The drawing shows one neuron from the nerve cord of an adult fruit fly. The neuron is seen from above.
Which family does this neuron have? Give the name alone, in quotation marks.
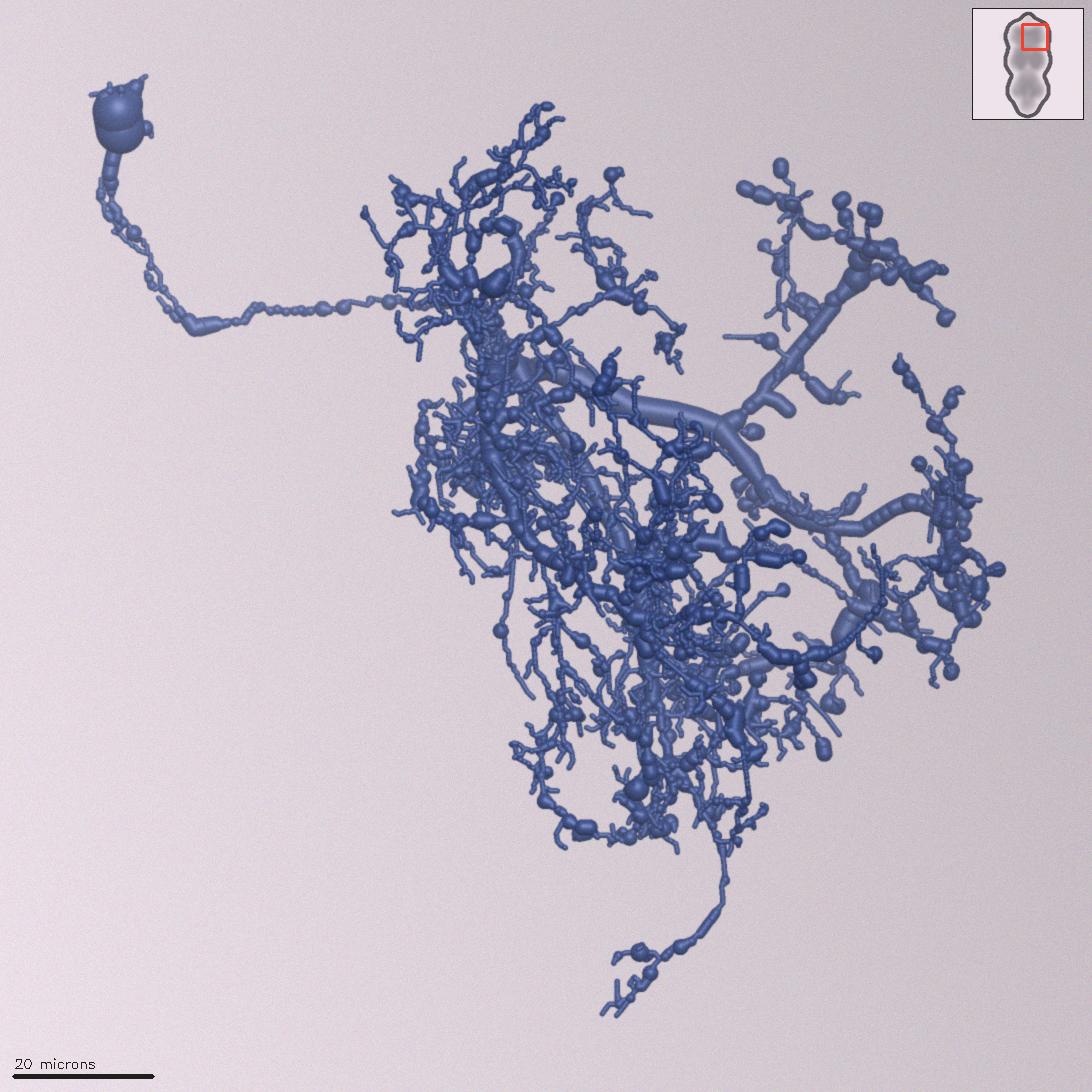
"hemilineage 13B"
